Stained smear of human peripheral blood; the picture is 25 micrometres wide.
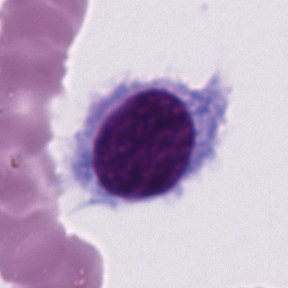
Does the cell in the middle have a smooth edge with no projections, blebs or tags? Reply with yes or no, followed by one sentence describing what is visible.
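No. The cell's edge is ragged, with many fine hair-like projections.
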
